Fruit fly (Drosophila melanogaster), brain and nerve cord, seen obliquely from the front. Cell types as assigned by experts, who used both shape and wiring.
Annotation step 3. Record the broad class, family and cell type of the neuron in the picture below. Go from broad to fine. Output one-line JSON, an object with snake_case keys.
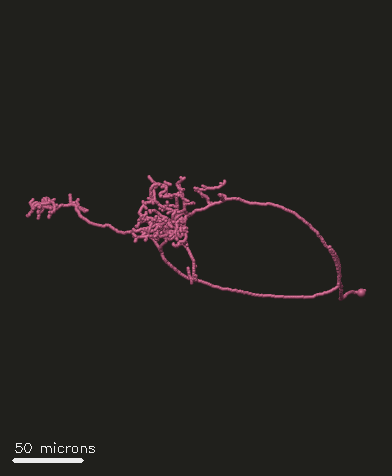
{"broad_class": "central-brain intrinsic neuron", "family": "hemilineage VLPl&p1_posterior", "cell_type": "SMP568_c"}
